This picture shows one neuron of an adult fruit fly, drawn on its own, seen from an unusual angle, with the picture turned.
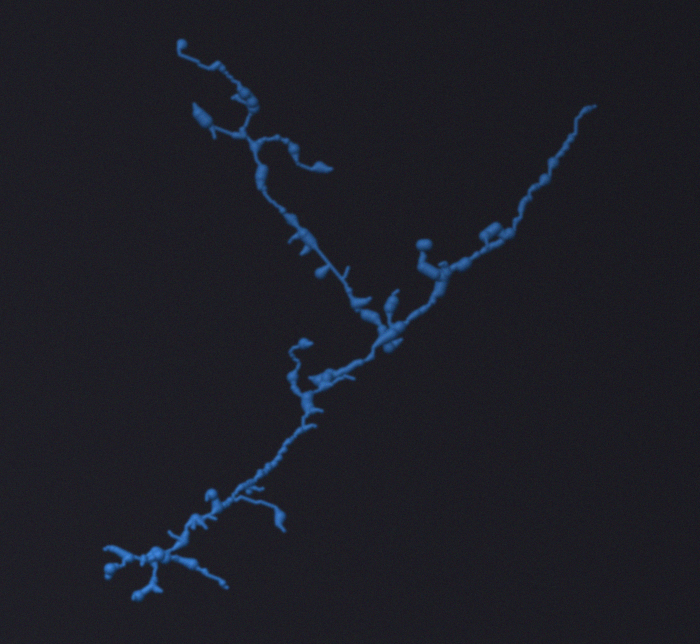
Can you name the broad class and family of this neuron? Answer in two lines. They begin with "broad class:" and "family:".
broad class: sensory neuron entering the nerve cord
family: class mechanosensory proprioceptive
